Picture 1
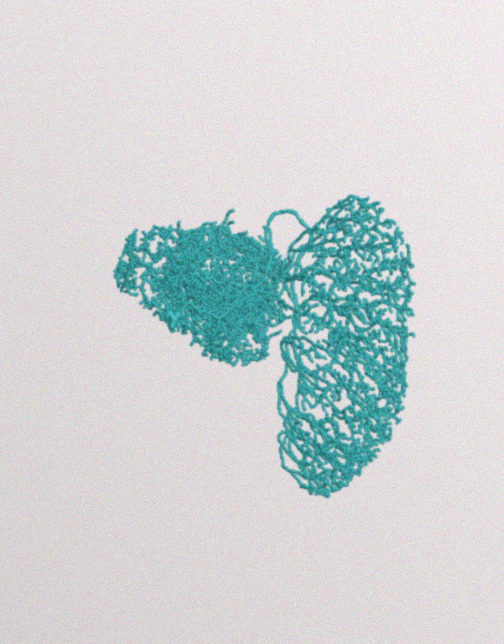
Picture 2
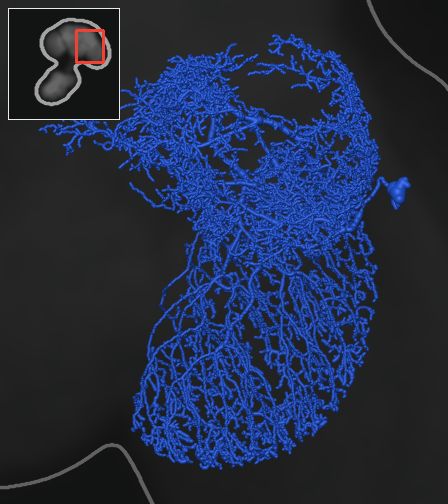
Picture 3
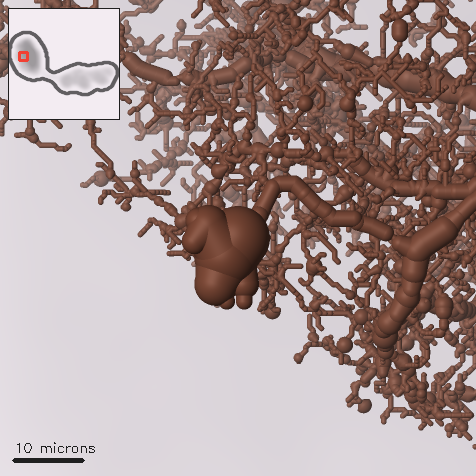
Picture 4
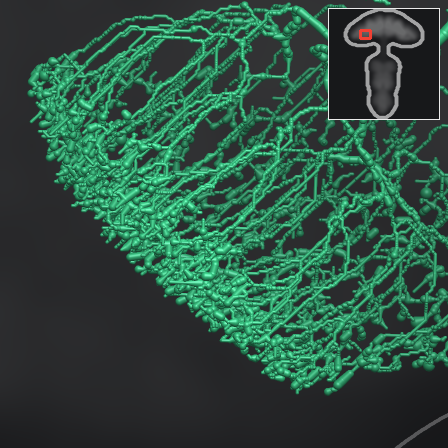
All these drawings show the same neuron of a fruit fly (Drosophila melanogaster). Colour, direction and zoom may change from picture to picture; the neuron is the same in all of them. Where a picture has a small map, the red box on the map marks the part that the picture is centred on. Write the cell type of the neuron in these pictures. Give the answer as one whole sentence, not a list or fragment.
It is LT56 that this neuron is, by cell type.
